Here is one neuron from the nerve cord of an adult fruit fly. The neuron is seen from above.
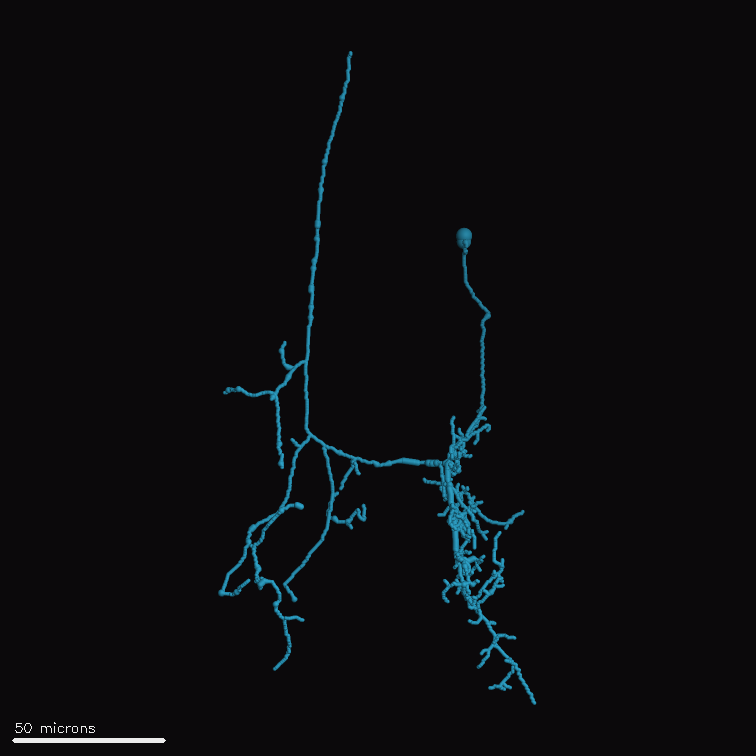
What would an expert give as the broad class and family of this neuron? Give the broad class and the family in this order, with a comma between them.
ascending neuron, hemilineage 07B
